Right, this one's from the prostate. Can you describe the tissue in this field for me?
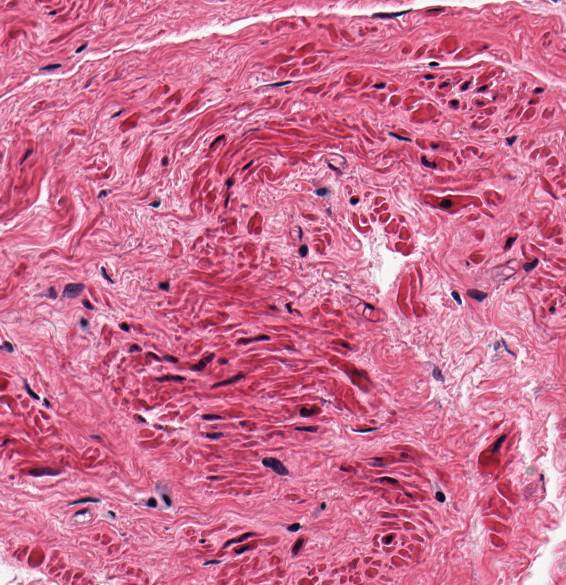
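Interlacing bundles of deeply eosinophilic smooth muscle cells, running in different directions, make up the field. In the centre and lower centre the cells are cut lengthwise, with elongated nuclei. Paler pink, wavy, fibrillar collagen lies between the bundles. Nuclei are sparse, dark and mostly spindle-shaped.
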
